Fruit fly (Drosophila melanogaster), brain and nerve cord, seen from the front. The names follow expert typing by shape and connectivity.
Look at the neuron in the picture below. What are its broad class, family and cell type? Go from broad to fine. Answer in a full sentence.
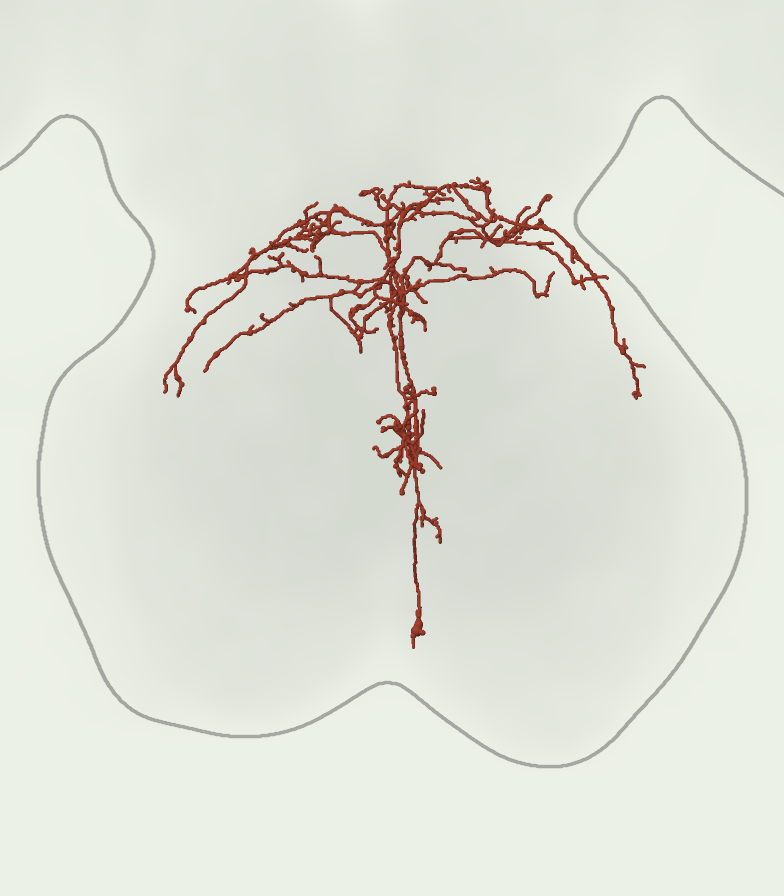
A nerve-cord intrinsic neuron of hemilineage 00A, type IN00A022.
